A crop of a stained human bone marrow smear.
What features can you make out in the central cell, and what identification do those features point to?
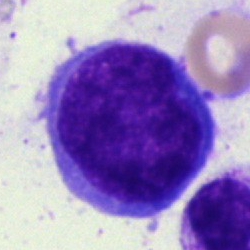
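Outline check: the cell is roughly round. Cytoplasm check: only a narrow rim of deep blue, with no granules visible. Edge check: small irregular projections stick out from the upper left of the cell. The cell is a blast.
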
